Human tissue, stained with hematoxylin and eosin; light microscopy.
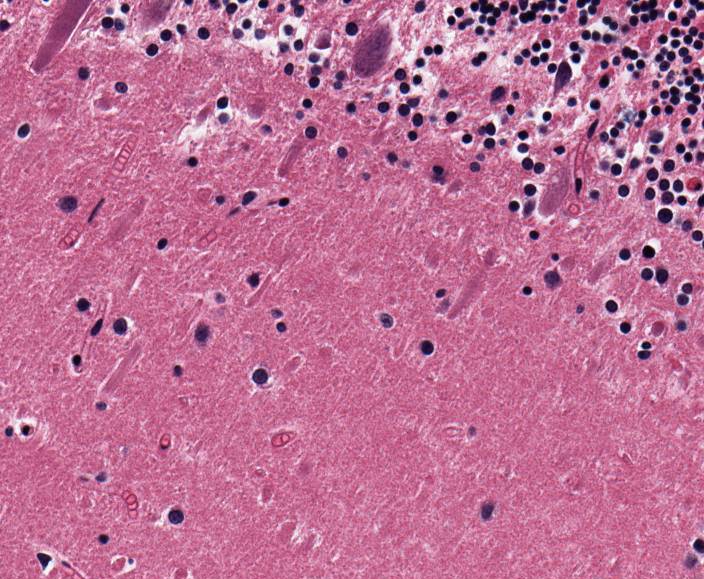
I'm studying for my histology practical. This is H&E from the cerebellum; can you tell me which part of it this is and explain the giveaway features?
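The answer is the molecular layer: a pale pink, finely fibrillar neuropil with only sparse scattered nuclei, filling most of the field including its left and lower parts. These scattered cells have small, round to oval, dark nuclei. A densely cellular zone of closely packed, small, round, dark nuclei with very little visible cytoplasm occupies the upper right corner.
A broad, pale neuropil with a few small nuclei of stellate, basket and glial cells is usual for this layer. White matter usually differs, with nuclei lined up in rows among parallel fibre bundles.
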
